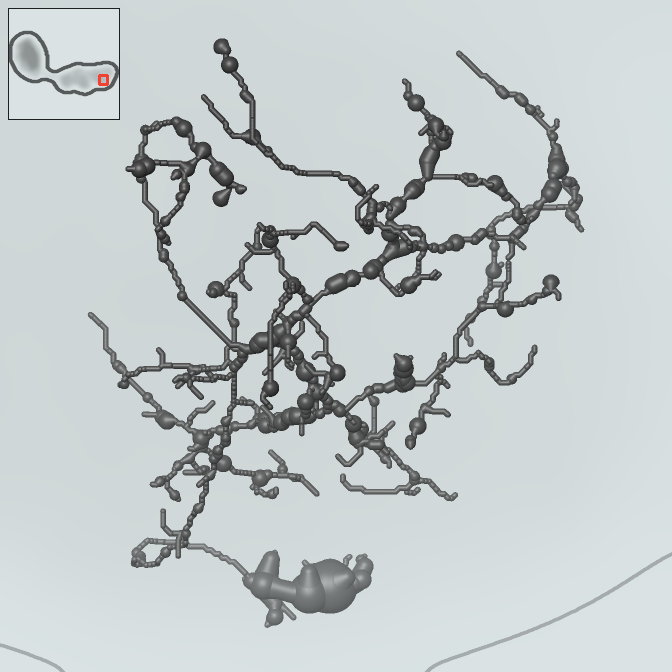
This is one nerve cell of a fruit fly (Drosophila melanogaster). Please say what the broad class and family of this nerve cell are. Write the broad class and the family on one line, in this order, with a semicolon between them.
nerve-cord intrinsic neuron; hemilineage 13B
